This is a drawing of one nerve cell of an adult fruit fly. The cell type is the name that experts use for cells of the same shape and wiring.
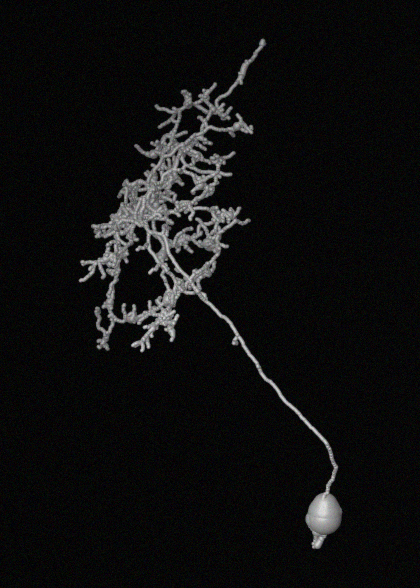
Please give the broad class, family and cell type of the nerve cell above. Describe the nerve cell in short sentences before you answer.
The cell body is at the lower right of the picture. The picture shows dozens of branch ends. Its broad class is optic-lobe intrinsic neuron. Its family is Cm. It is of cell type Cm7.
